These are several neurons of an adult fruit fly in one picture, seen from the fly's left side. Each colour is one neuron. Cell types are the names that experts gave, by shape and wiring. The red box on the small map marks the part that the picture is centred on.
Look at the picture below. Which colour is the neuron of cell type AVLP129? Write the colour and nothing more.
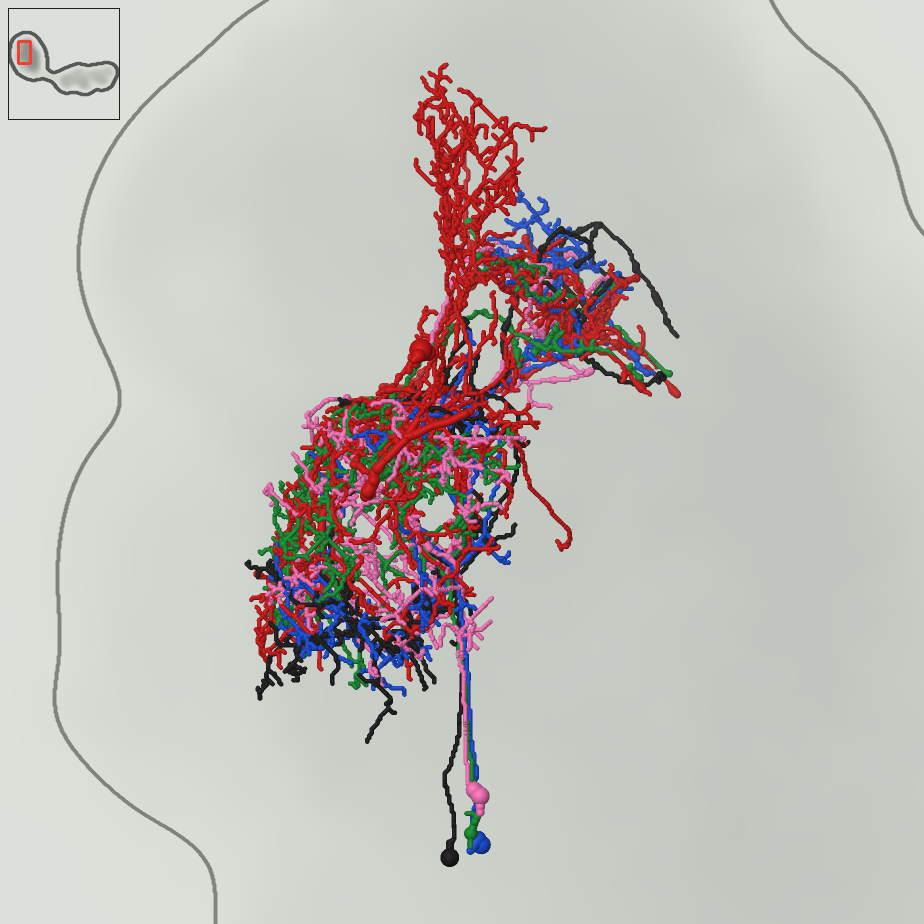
pink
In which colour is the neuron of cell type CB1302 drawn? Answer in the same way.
black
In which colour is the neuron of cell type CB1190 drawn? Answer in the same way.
blue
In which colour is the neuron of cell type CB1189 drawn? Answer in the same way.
green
